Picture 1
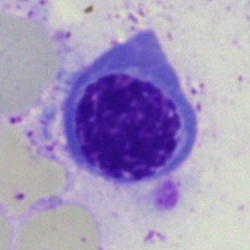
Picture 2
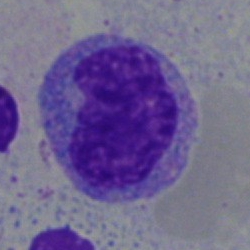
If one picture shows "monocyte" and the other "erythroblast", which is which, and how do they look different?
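Shown in picture 1 is an erythroblast; picture 2 shows a monocyte. The erythroblast has coarse chromatin clumped into dark blocks, and no nucleoli are visible in its nucleus.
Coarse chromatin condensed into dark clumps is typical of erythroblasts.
In the monocyte the chromatin is mottled instead, with paler patches lying among darker strands. The monocyte nucleus carries a notch on its left side that gives it a kidney shape, and it fills most of the cell.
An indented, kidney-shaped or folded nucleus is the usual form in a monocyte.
The outlines differ as well: the erythroblast is drawn out into a tapering point toward the upper right, while the monocyte is round and smooth. Erythroblast cytoplasm here is widest on the upper side of the nucleus and contains no visible granules.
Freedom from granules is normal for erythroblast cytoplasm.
Monocyte cytoplasm is grey-blue, with no vacuoles seen.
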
